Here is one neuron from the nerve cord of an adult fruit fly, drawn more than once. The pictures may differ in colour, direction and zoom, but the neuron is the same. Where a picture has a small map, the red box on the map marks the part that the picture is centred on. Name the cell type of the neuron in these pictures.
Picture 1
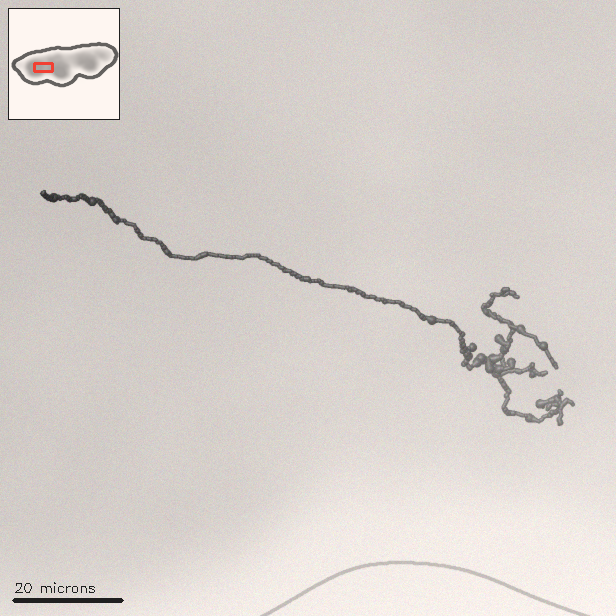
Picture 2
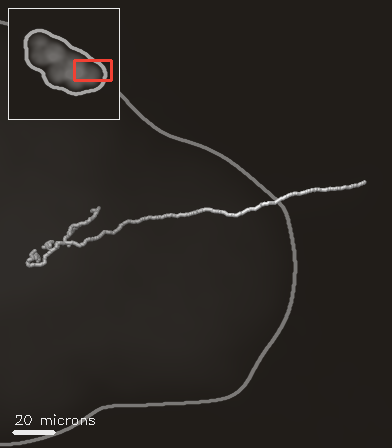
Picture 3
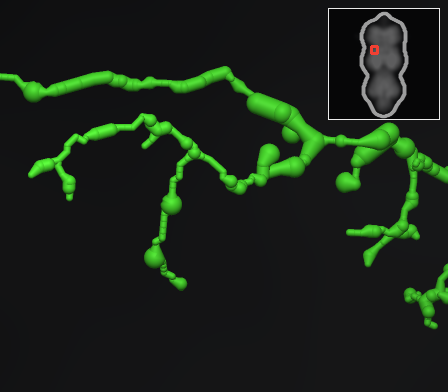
SNta18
